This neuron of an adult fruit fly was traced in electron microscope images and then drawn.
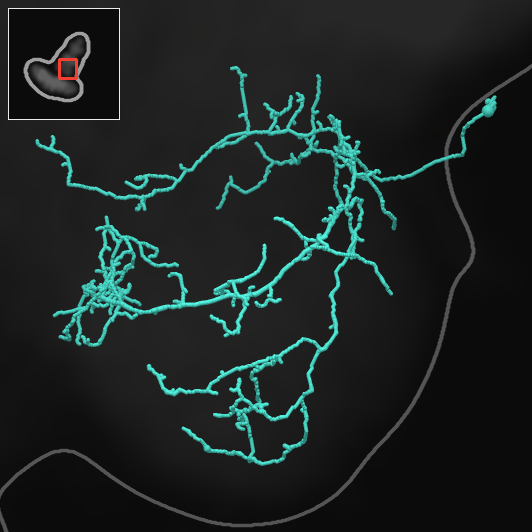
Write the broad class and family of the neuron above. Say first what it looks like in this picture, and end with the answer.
The cell body can be seen at the upper right of the picture. Dozens of branch ends can be seen. Its broad class is nerve-cord intrinsic neuron. The family is hemilineage 03A.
